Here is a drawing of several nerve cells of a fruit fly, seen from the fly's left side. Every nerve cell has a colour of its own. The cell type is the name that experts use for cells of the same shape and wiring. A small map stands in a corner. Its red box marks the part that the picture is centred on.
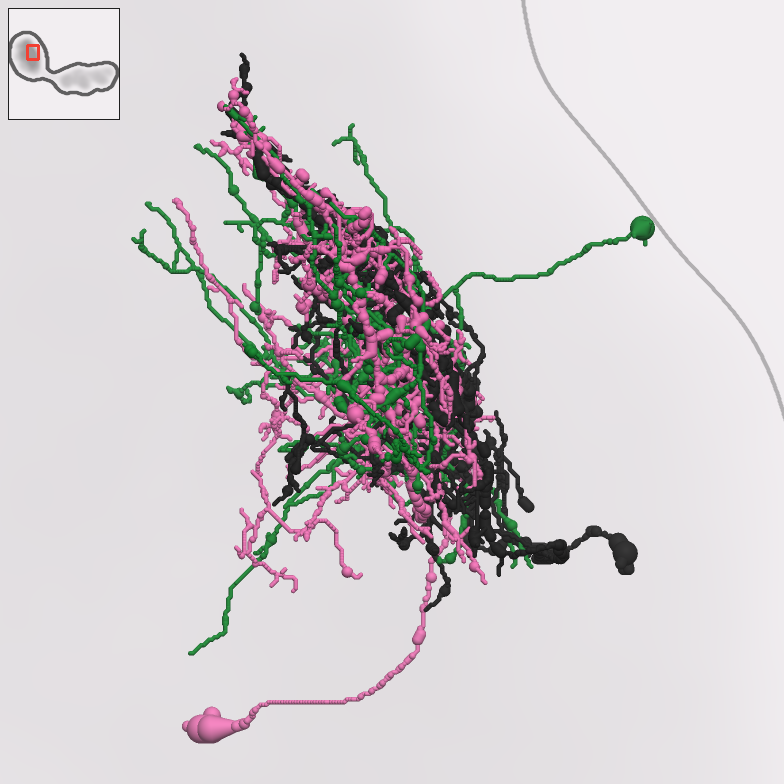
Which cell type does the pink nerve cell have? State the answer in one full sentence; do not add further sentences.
The cell type IB120 is the type of this nerve cell.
